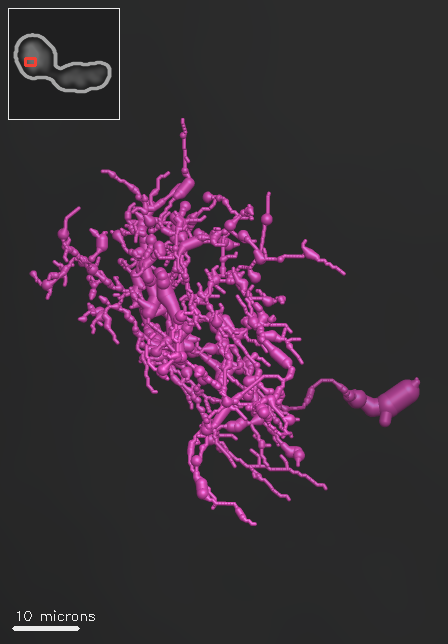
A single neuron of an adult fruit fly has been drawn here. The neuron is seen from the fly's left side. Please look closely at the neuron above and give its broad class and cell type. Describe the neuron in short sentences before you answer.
From top to bottom in the picture it spans about 65 microns. Dozens of branch ends can be seen. This is a central-brain intrinsic neuron. It is of cell type PRW069.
